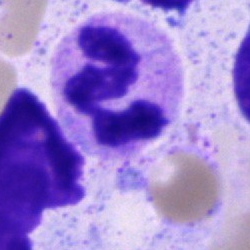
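Segmented neutrophil, stained human bone marrow smear. Its outline is round and smooth, and its chromatin is dense, dark purple and clumped. The cytoplasm is plentiful and pale pinkish-lilac, holding fine, faint granules.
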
